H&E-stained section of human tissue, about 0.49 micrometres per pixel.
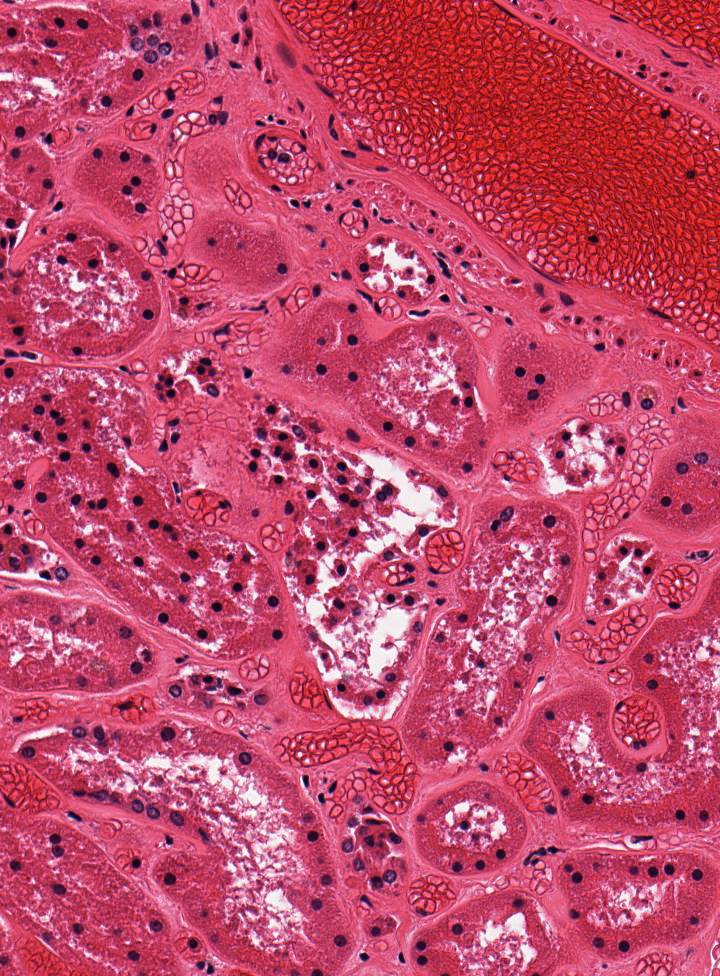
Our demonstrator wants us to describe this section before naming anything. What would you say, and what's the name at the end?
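Closely packed tubules, cut in several planes, fill the field, separated only by narrow strips of tissue. A single layer of cuboidal cells with abundant bright eosinophilic cytoplasm and small, round, dark-staining nuclei lines them. Near the centre, one tubule holds detached cells with dark nuclei lying free in its lumen. This is renal cortex.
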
